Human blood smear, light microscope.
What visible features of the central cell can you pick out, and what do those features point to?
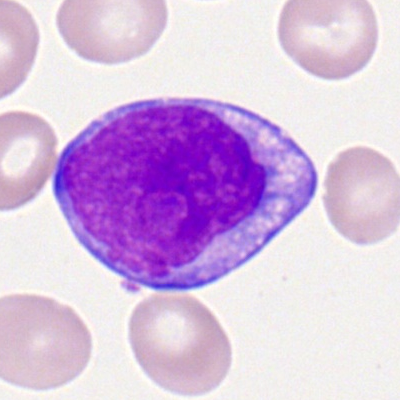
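Note the outline here, it's oval and tapers to a blunt point on the right. The nucleus sits off-centre toward the left, and the moderate rim of cytoplasm is widest on the right. That cytoplasm is pale lilac-blue, with a deeper blue band along the cell edge. That's a myeloblast.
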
